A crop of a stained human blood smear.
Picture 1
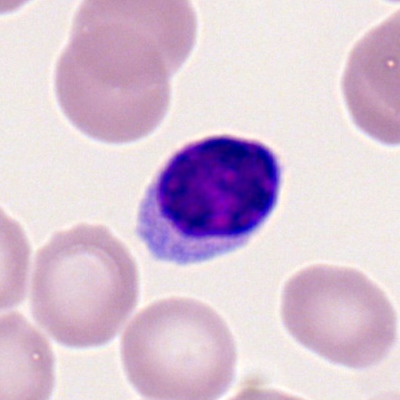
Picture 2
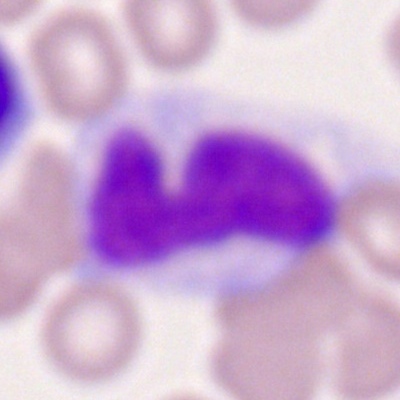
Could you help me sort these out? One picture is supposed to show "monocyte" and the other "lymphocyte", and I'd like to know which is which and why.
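First, the assignment: the lymphocyte is in picture 1, the monocyte in picture 2. Outline: picture 1 is smooth and oval; picture 2 is irregular and wider than it is tall. Nucleus: in picture 2 it is stretched side to side, with a deep notch cutting in from its upper edge; in picture 1 the chromatin is dense, dark purple and coarsely clumped. Nucleoli: none visible in either cell.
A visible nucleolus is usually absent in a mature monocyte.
Cytoplasm: in picture 1 it is scant and pale blue, showing mostly as a crescent at the lower left of the nucleus; in picture 2 it is pale lilac-blue with no distinct granules.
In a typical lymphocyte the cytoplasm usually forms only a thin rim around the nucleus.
Vacuoles: none seen in either cell.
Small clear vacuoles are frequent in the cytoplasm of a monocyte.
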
